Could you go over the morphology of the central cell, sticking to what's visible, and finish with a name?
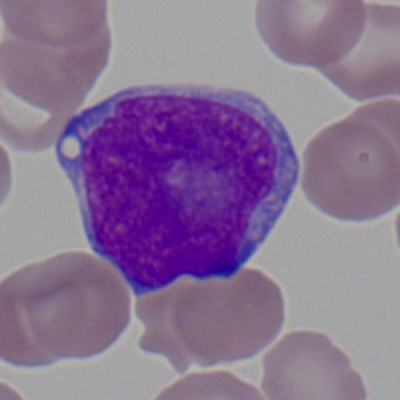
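The cell has an irregular, somewhat angular outline rather than a smoothly round one. Most of the cell is taken up by the nucleus. Around it, the cytoplasm forms only a thin rim. At the left edge of the cell, a single small clear vacuole sits in the cytoplasm. The cell is a myeloblast.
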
